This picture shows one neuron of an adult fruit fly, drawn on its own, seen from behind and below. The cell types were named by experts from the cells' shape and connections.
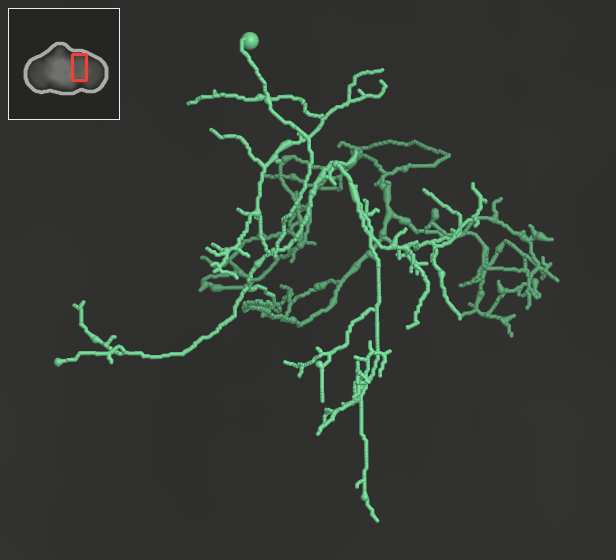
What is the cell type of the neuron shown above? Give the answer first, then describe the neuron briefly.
It is of cell type AOTU054. It is a central-brain intrinsic neuron. Its cell body lies at the top of the picture. The picture shows dozens of branch ends.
